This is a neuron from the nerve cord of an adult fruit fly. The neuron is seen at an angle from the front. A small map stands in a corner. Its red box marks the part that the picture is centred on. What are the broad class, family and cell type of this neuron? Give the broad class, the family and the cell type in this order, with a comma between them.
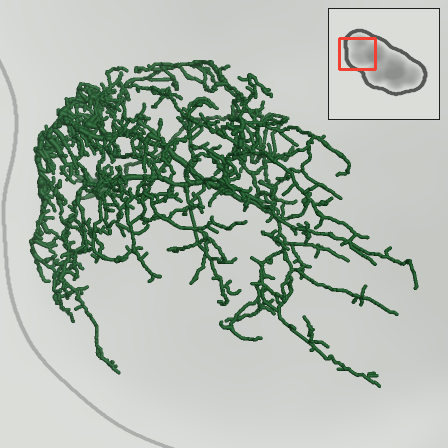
nerve-cord intrinsic neuron, hemilineage 21A, IN21A013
